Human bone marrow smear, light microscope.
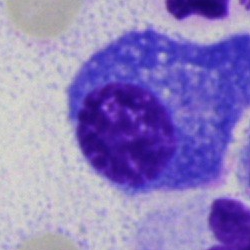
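Plasma cell, centre: irregular outline, with a broad cytoplasmic extension reaching toward the upper right. The cytoplasm is abundant, covering more area than the nucleus. Small clear round vacuoles are scattered above and right of the nucleus, and no distinct purple granules are seen.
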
